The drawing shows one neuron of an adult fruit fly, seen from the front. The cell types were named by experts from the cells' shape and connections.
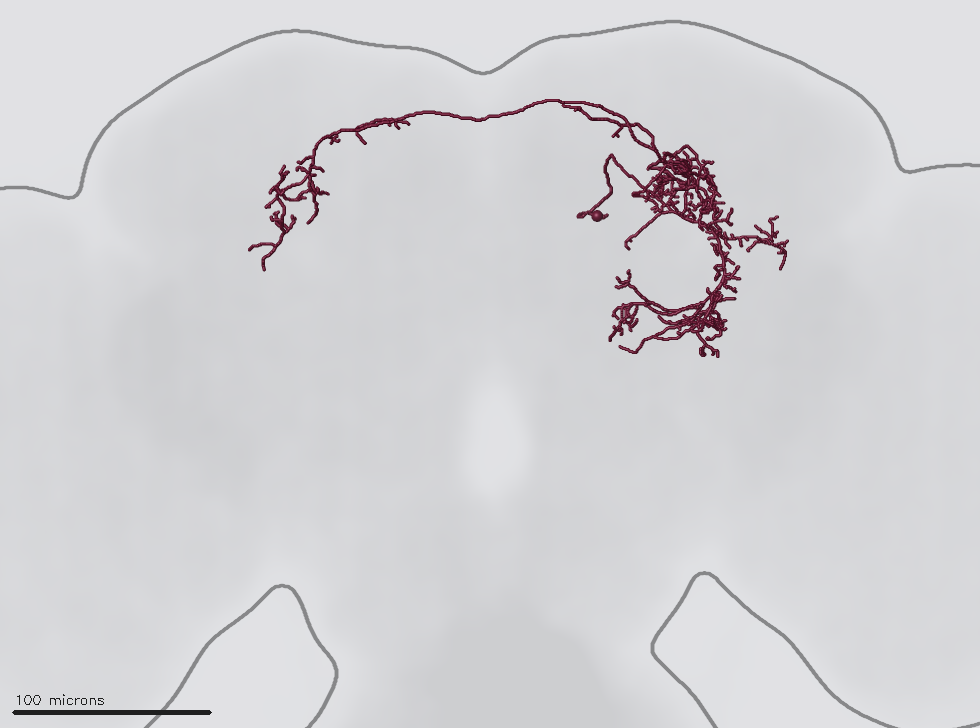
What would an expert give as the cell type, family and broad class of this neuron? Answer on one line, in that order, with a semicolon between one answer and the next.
pC1_4b; hemilineage DM4_dorsal; central-brain intrinsic neuron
